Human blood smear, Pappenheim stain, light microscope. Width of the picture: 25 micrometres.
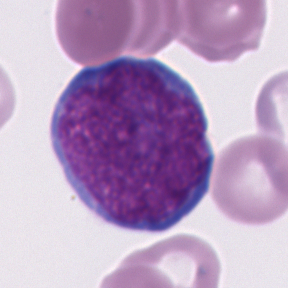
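Myeloblast, centre of field. Outline roughly round, smooth. Nucleus oval; no indentation, no lobes. Cytoplasm deep blue, free of vacuoles.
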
